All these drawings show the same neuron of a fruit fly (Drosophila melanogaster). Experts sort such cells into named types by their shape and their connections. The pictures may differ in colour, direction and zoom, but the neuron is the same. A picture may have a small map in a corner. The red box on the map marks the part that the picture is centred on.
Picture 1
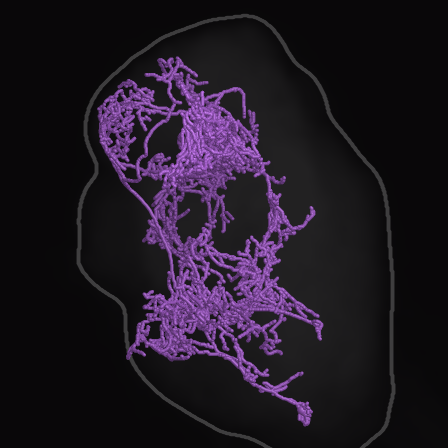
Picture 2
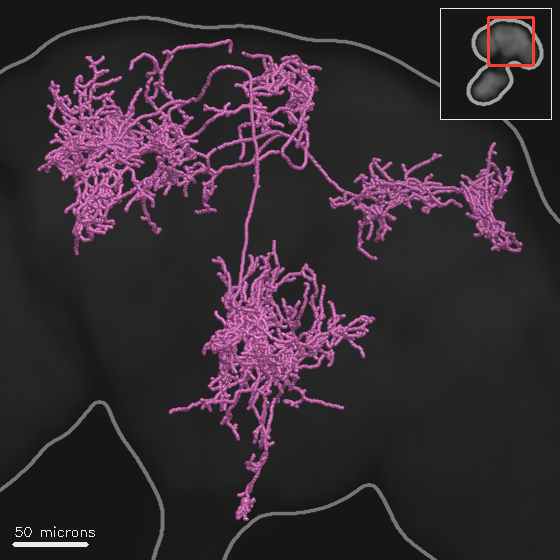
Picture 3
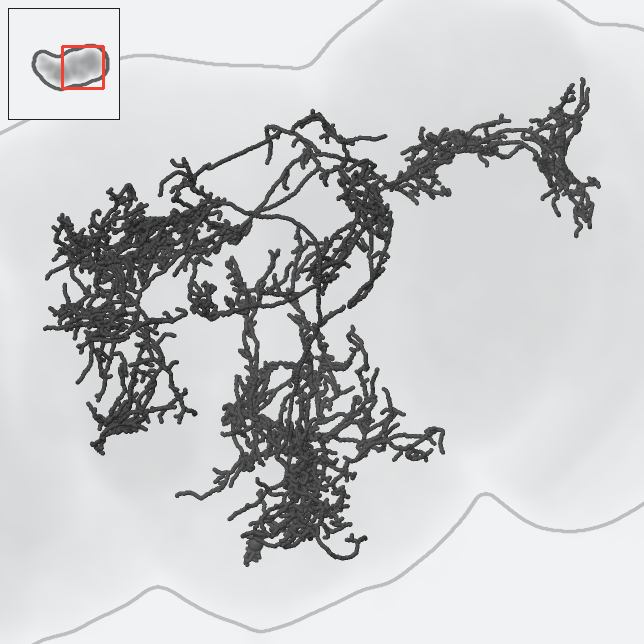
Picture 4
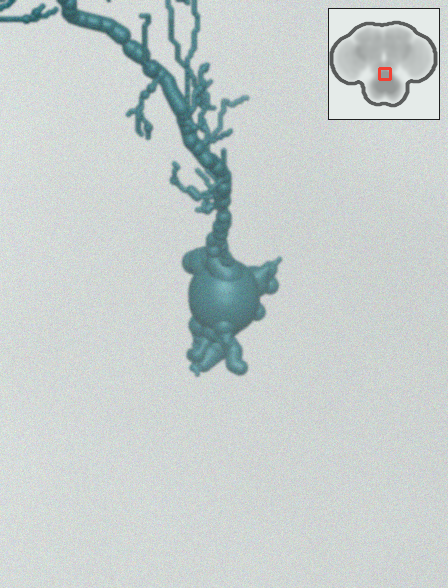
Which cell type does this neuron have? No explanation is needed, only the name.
OA-VPM4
